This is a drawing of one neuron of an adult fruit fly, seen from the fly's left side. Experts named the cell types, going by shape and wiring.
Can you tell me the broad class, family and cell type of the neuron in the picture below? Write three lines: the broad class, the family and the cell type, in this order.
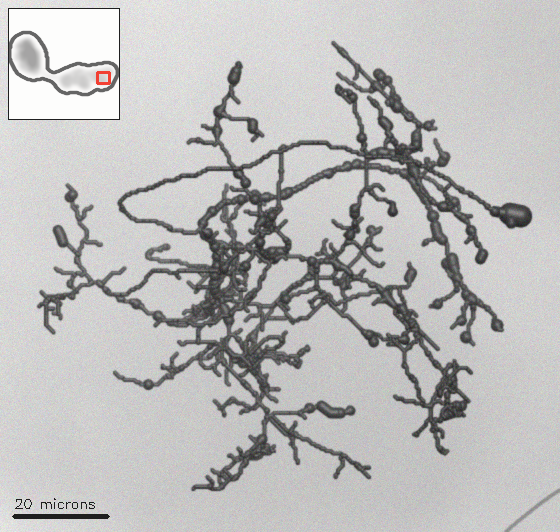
nerve-cord intrinsic neuron
hemilineage 21A
IN21A037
